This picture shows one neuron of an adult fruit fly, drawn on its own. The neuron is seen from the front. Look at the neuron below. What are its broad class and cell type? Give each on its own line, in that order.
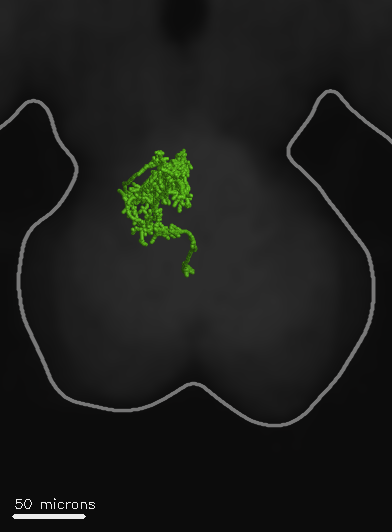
nerve-cord intrinsic neuron
INXXX179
